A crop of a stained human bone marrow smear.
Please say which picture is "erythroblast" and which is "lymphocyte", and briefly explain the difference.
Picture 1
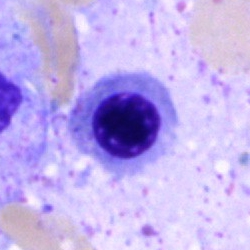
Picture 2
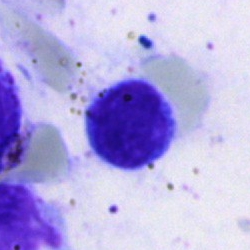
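As I read them, the erythroblast is in picture 1 and the lymphocyte in picture 2. Both nuclei have dense chromatin, and neither shows a nucleolus.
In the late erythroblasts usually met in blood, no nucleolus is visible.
The erythroblast's chromatin is very dark purple, while the lymphocyte's stains dark purple throughout.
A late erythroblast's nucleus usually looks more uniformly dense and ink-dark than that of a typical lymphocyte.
Where they part most clearly is the cytoplasm. The erythroblast has a moderate rim of blue cytoplasm running all around the nucleus, with no granules in it. In the lymphocyte I can find at most a very thin rim, so its cytoplasm is scant. The lymphocyte's outline is round and smooth, with no projections from its surface. Small dark specks of stain debris are scattered on the background around it, mostly to its left, while beside the erythroblast part of another nucleated cell lies at the left edge of the picture.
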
